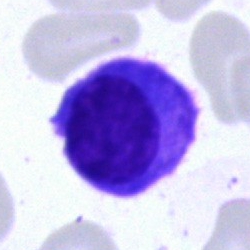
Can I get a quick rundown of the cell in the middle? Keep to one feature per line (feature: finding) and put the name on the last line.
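Outline: roughly round, with small irregular bumps along the edge
Nucleus: off-centre, toward the left side
Chromatin: dark purple, densely stained
Granules: none visible in the cytoplasm
Name: plasma cell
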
